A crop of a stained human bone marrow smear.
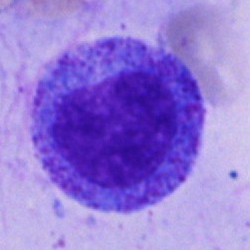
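Promyelocyte, the cell in the middle here. Its outline is round and smooth, and you'll see plenty of purple granules scattered through the cytoplasm. There aren't any clear vacuoles in there. Note the pale grey rounded shadow lying against its upper right edge.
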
